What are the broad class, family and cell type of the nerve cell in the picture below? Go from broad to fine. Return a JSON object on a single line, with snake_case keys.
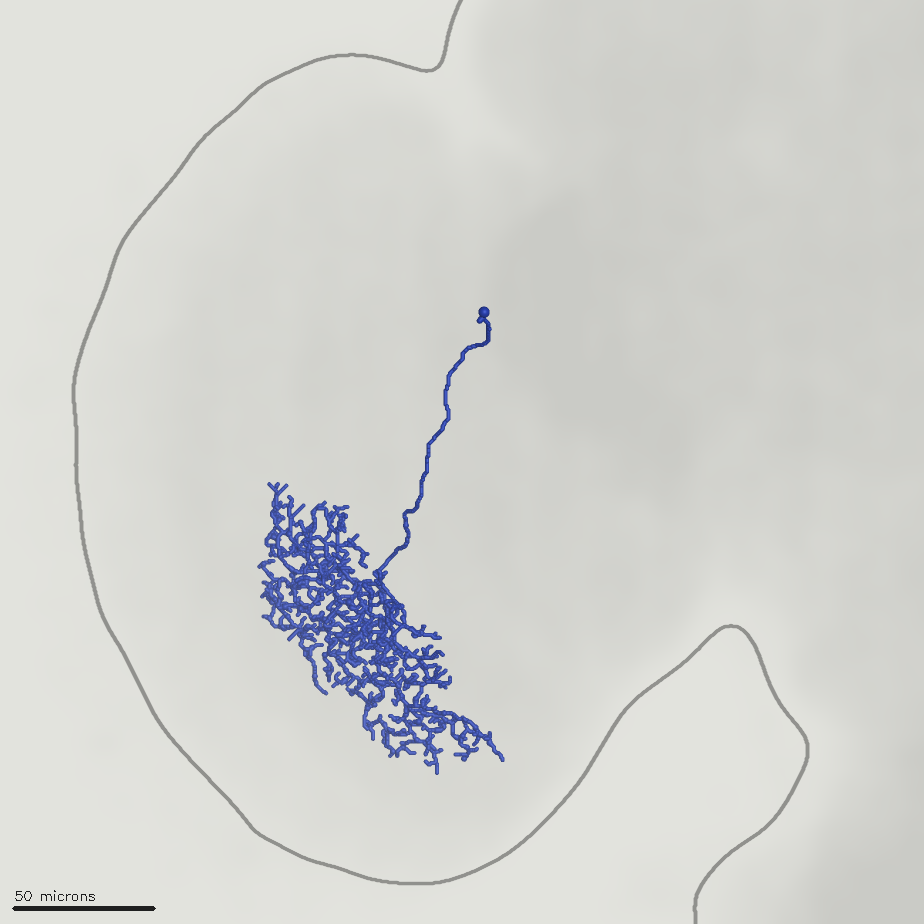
{"broad_class": "optic-lobe intrinsic neuron", "family": "Pm", "cell_type": "Pm6"}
